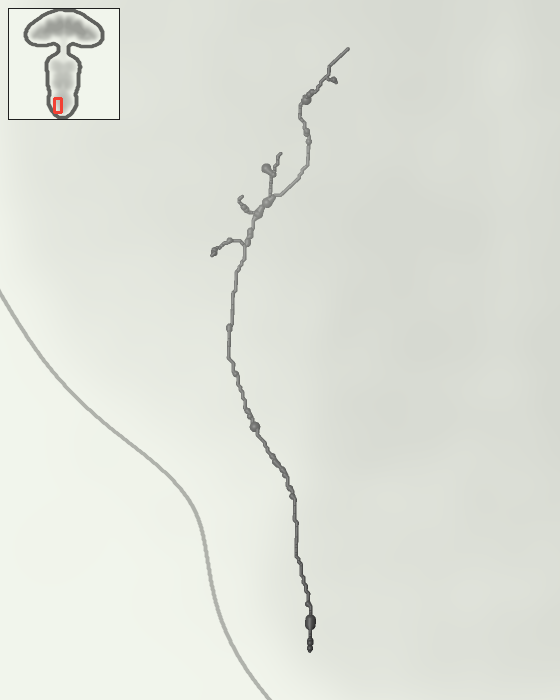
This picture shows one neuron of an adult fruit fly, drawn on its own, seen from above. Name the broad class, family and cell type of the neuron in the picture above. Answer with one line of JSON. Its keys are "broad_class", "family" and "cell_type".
{"broad_class": "sensory neuron entering the nerve cord", "family": "class mechanosensory tactile", "cell_type": "SNta36"}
